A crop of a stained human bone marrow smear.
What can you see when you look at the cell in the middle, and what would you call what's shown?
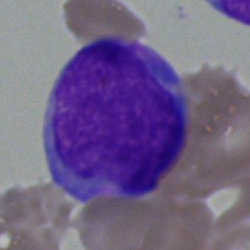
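Chromatin finely stippled throughout; no coarse dark clumps. Cytoplasm stains deep blue. No granules visible in cytoplasm. No vacuoles seen in cytoplasm. Cell: blast.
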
